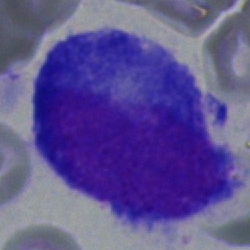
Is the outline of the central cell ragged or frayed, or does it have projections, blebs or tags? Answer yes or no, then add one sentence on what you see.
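Yes. The cell is a broad oval that is smooth along its left side and ragged along its lower right edge.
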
